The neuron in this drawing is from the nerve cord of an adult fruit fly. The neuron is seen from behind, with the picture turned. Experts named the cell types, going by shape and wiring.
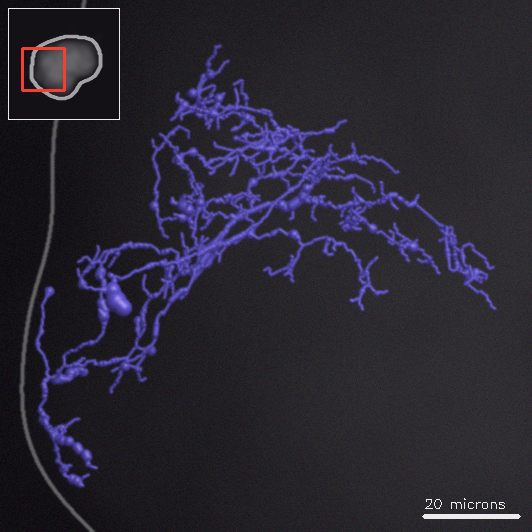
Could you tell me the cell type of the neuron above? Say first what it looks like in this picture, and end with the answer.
By the scale bar it is about 100 microns wide in this view. As drawn here it is about as wide as it is tall. This is a nerve-cord intrinsic neuron. The cell type is IN03A082.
